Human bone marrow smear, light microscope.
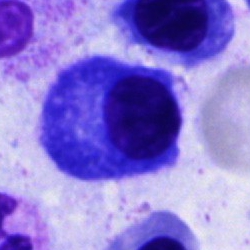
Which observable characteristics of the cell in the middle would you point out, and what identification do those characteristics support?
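Roughly oval outline. Nucleus off-centre, toward the right side. Small pale spots in the cytoplasm left of the nucleus. No coarse coloured granules in the cytoplasm. Plasma cell.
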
